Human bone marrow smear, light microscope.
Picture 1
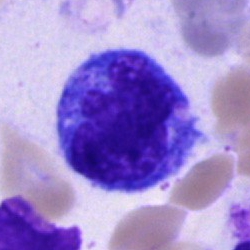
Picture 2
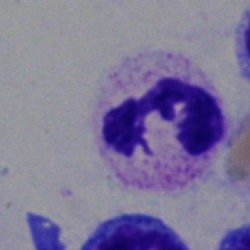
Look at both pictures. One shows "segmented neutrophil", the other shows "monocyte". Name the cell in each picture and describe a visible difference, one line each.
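Picture 1: monocyte. The nucleus fills most of the cell.
Picture 2: segmented neutrophil. The cytoplasm is pale pink and plentiful around the nucleus.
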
